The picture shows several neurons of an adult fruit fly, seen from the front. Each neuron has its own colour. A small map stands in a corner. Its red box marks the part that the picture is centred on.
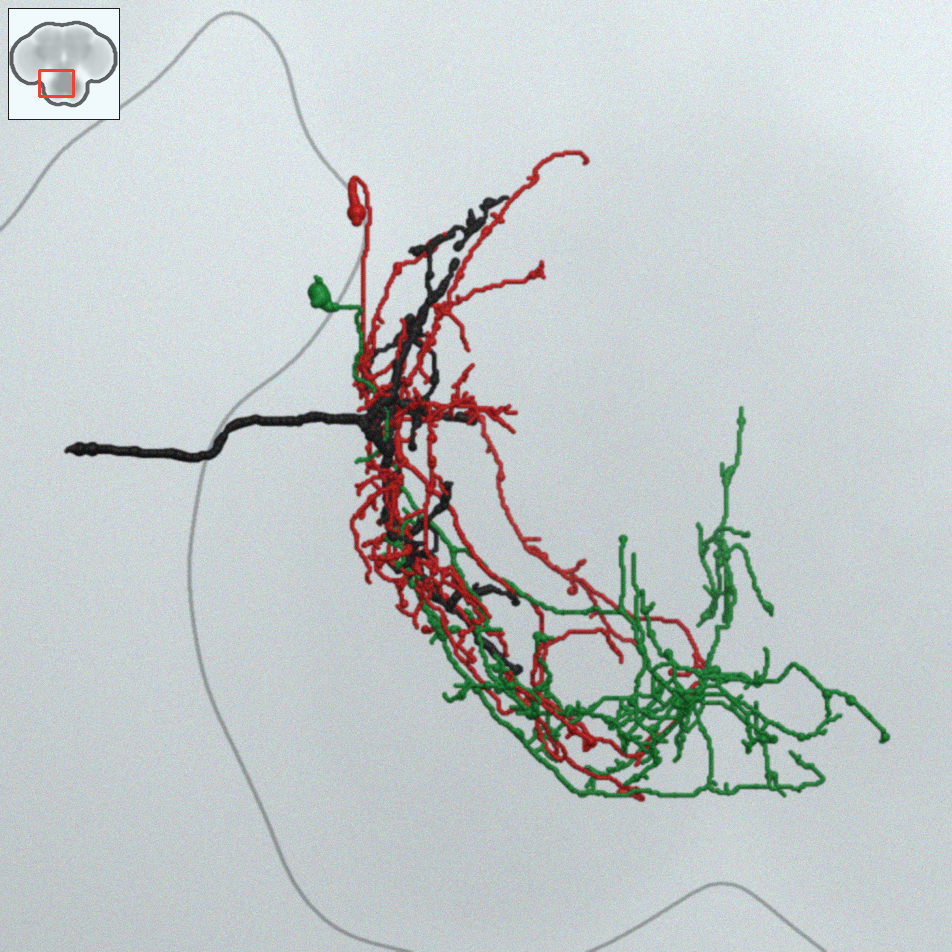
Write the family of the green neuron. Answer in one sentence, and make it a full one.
This neuron is sorted under the family hemilineage 17A.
